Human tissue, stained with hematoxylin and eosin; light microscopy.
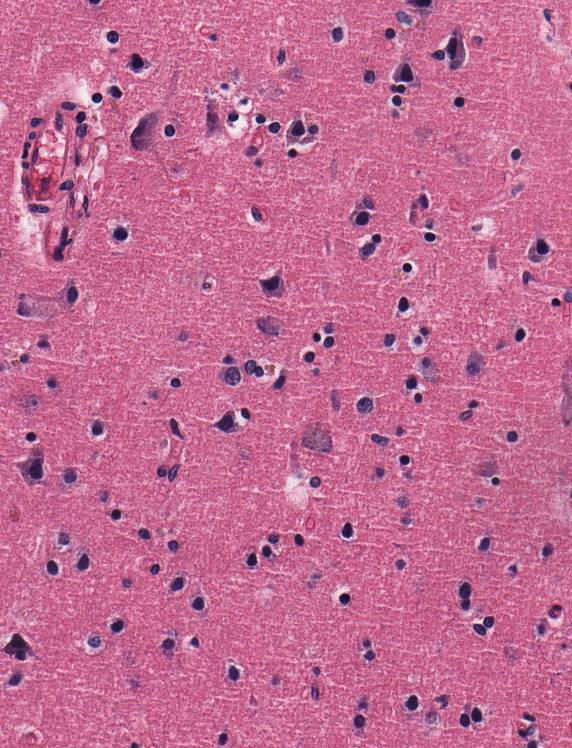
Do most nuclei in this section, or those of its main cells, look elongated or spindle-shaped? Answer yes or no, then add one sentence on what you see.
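No. Most cells are small, round, dark-staining nuclei with little visible cytoplasm, spread across the whole field.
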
